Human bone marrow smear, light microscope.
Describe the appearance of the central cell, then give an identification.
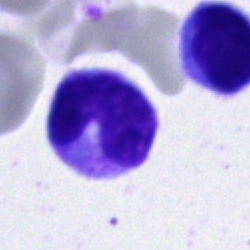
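Nucleus notched, the notch opening toward the bottom of the cell; a pale area lies within it. Cytoplasm scant, pale bluish-purple, seen mainly at the lower edge. Band neutrophil.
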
